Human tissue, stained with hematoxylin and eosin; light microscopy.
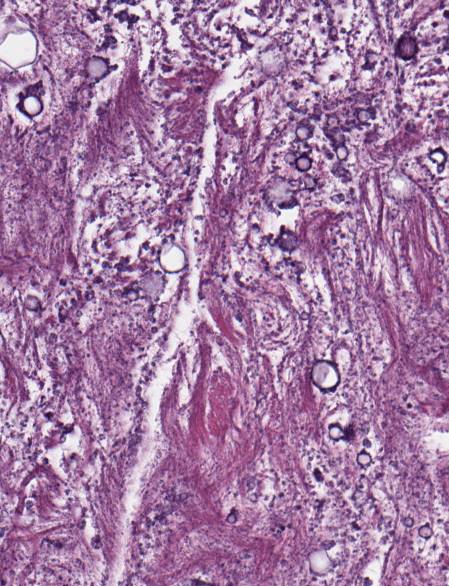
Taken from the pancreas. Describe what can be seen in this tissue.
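So these are pink, wavy fibre bundles, running mostly from the top of the field to the bottom. With eosin they take on a pink to pinkish-purple colour. Between them, the background looks frayed, full of many small holes. And I don't see any epithelium or glands anywhere in the field.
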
